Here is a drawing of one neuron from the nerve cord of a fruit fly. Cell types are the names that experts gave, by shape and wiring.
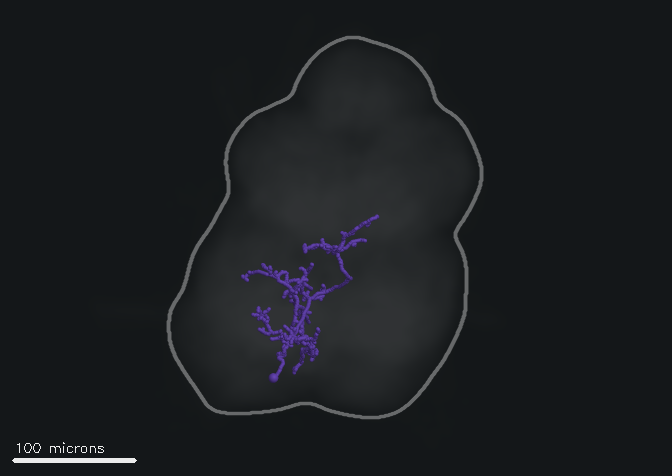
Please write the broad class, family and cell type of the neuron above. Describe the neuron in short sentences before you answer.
By the scale bar it is about 130 microns tall in this view. As drawn here it is about as wide as it is tall. It is a nerve-cord intrinsic neuron. Its family is hemilineage 06B. The cell type is IN06B080.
